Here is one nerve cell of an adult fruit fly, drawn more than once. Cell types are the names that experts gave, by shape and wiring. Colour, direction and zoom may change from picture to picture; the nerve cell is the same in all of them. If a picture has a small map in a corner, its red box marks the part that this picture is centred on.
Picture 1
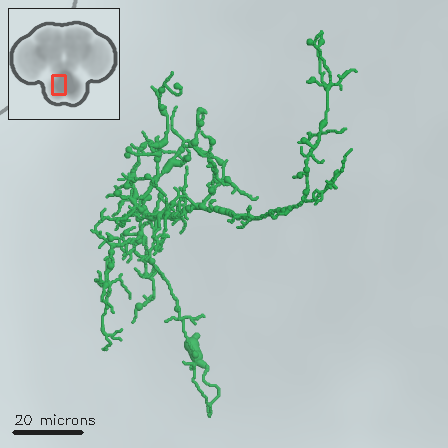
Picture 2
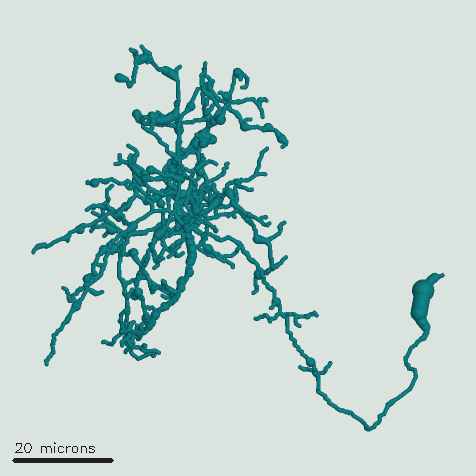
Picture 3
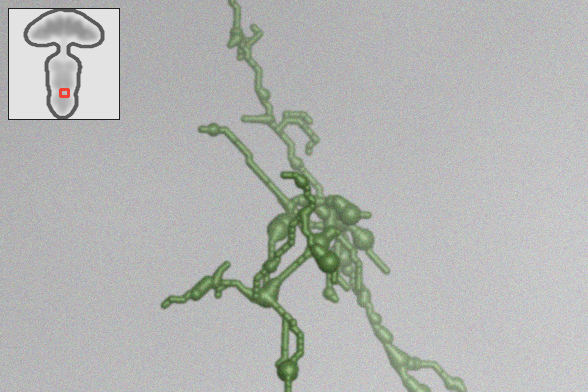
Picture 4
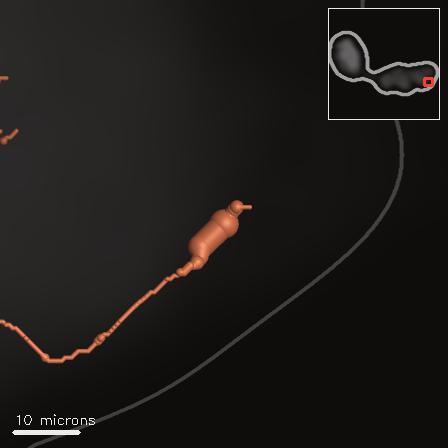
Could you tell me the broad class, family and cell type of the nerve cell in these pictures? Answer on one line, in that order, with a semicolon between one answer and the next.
nerve-cord intrinsic neuron; hemilineage 13A; IN13A074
